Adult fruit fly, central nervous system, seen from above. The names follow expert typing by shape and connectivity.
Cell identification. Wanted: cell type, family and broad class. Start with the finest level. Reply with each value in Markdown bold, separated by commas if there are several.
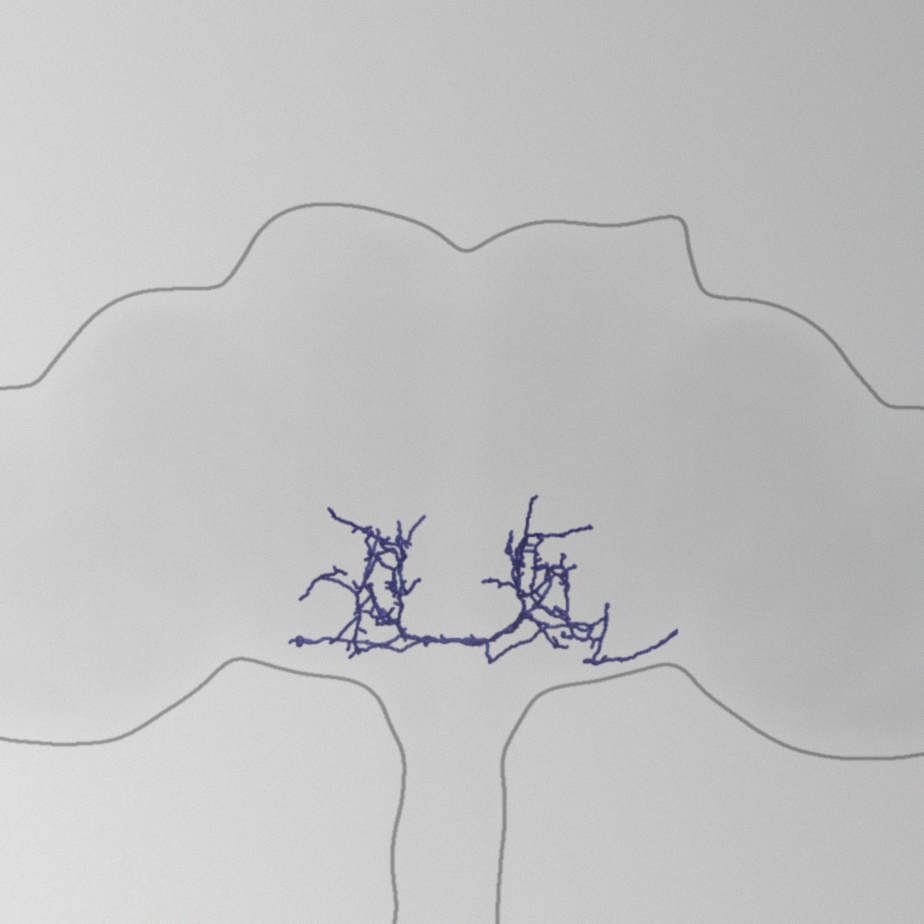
**PS333**, **hemilineage LB19**, **central-brain intrinsic neuron**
